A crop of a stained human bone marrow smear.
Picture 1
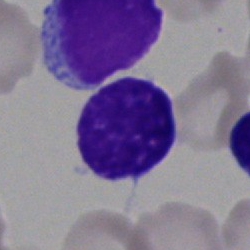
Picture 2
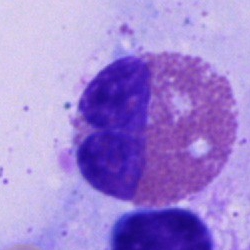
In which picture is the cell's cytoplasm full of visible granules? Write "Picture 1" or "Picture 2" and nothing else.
Picture 2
